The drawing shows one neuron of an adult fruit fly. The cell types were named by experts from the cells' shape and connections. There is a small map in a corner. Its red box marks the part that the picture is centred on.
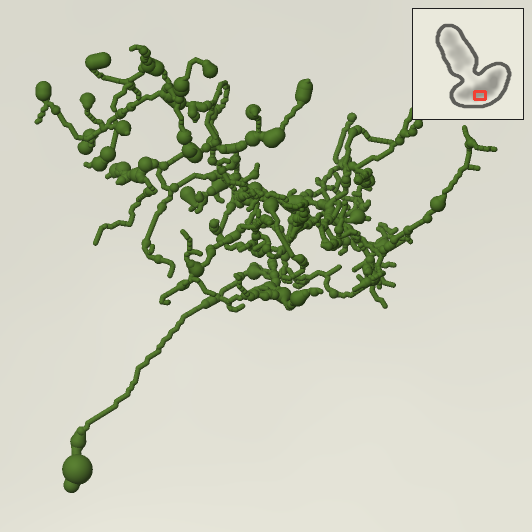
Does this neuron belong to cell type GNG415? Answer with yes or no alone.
no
